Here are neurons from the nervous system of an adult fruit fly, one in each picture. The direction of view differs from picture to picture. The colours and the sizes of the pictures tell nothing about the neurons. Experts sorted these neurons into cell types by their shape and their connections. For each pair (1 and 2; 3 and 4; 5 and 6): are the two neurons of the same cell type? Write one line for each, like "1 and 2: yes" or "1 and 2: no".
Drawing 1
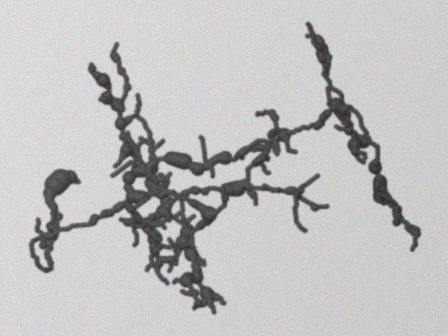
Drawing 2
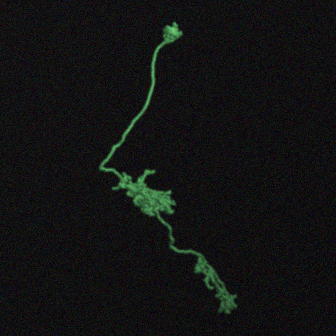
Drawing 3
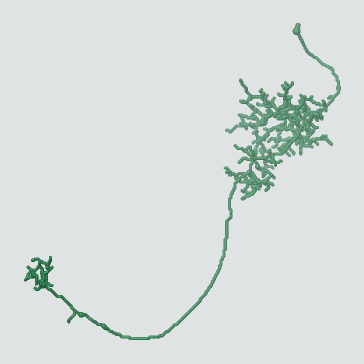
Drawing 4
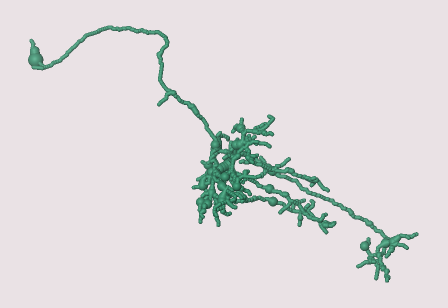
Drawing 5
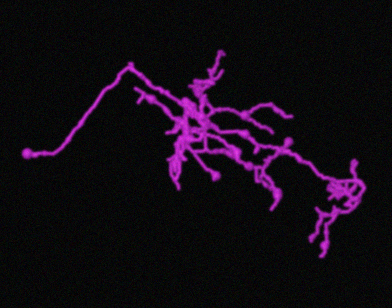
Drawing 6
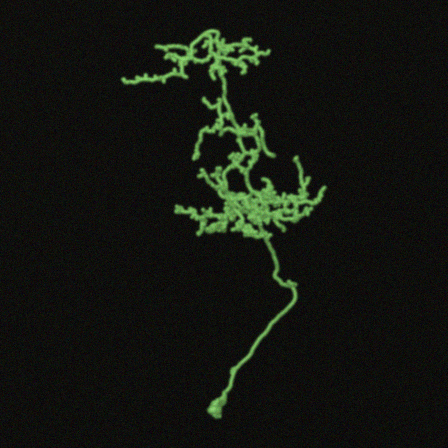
1 and 2: no
3 and 4: no
5 and 6: yes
